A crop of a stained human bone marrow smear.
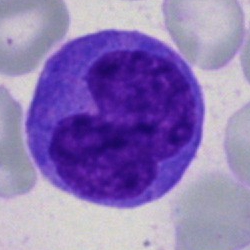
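Monocyte in a stained human bone marrow smear. The nucleus fills most of the cell, leaving a rim of blue-stained cytoplasm, and is indented by a notch on its upper left side. Its chromatin is clumped into darker purple patches with paler areas between them.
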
